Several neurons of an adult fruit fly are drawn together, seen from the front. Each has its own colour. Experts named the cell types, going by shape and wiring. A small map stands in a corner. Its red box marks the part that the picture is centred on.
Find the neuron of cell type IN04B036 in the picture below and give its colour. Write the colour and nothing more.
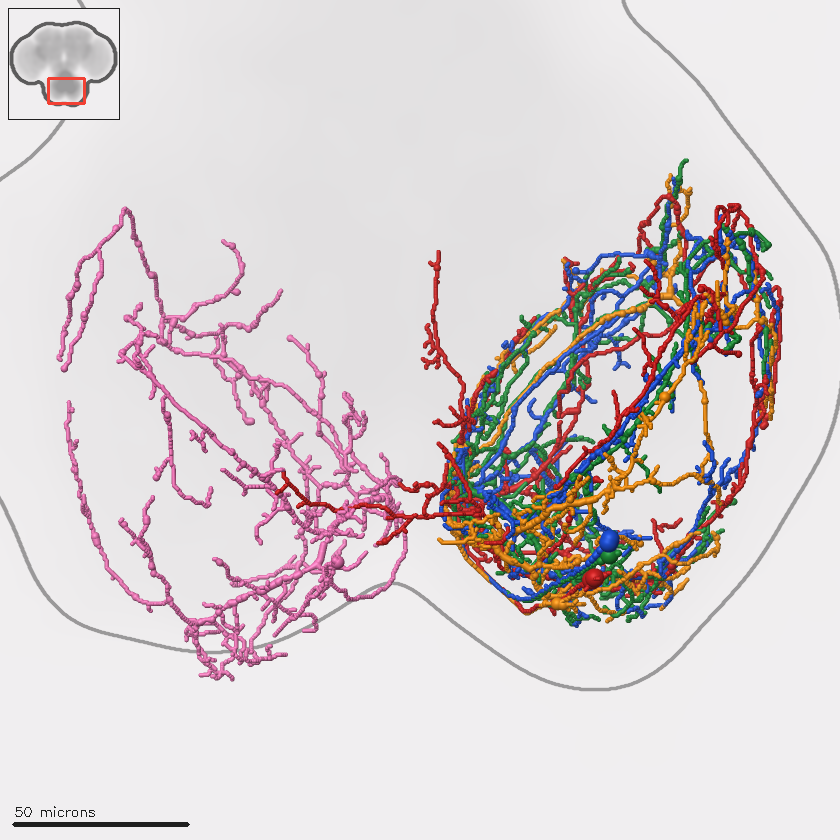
orange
